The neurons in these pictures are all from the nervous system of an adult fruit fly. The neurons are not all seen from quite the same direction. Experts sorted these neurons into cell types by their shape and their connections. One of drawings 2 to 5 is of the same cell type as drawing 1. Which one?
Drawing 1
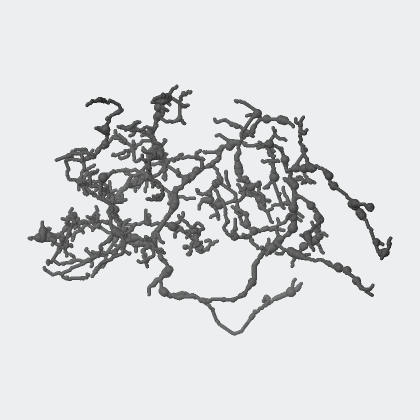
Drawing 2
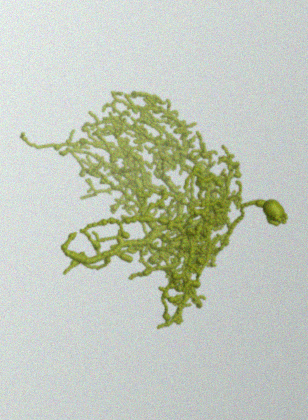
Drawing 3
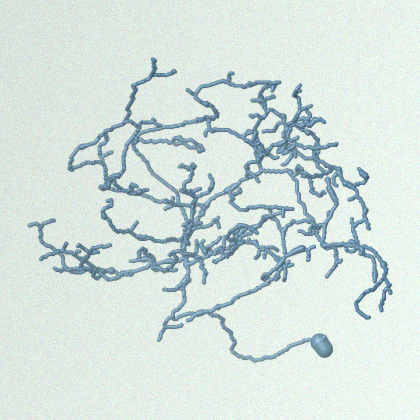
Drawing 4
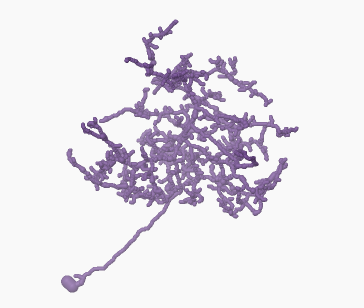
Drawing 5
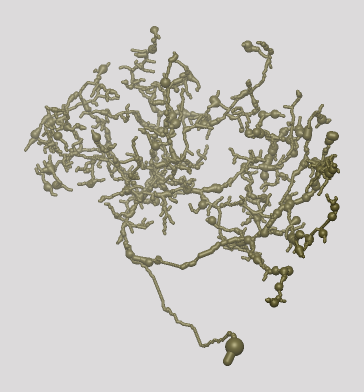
5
